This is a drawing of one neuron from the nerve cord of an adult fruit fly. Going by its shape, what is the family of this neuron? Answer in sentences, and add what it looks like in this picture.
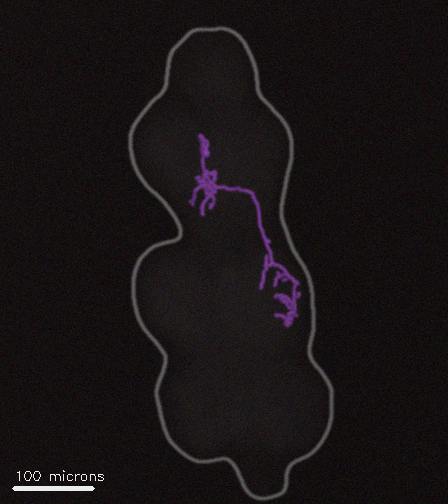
The family is hemilineage 18B. Its broad class is nerve-cord intrinsic neuron. From top to bottom in the picture it spans about 250 microns. As drawn here it is taller than it is wide.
